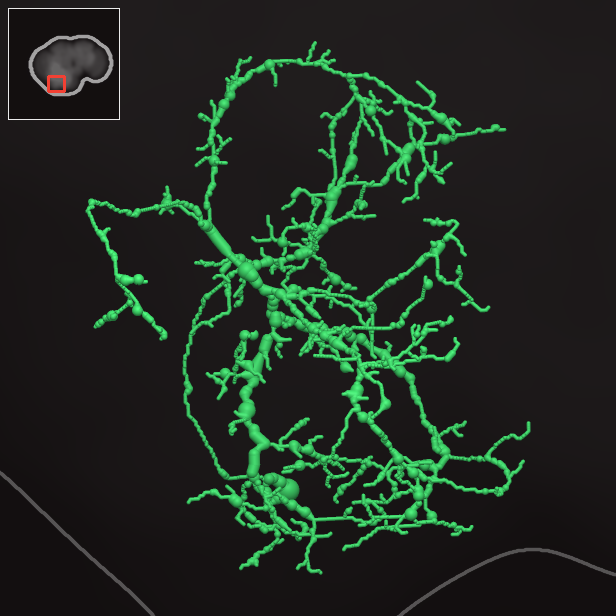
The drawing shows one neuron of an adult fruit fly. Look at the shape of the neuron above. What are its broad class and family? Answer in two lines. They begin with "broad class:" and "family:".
broad class: nerve-cord intrinsic neuron
family: hemilineage 04B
